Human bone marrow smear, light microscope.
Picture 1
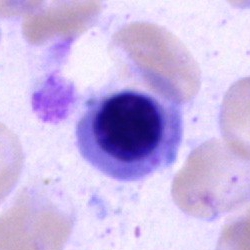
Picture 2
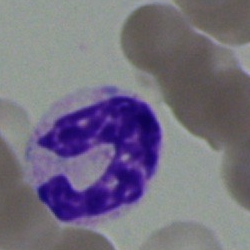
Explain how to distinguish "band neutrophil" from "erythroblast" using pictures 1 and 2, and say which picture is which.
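Erythroblast: picture 1. Band neutrophil: picture 2. Band neutrophil nucleus: a curved C-shaped band, opening facing left.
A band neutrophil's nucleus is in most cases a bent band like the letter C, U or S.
Chromatin: erythroblast very dark and dense; band neutrophil dark purple, coarsely clumped, small pale gaps.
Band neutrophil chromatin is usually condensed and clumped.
Nucleoli: none visible in either.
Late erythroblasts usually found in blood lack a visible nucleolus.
Erythroblast cytoplasm lilac-blue, no granules.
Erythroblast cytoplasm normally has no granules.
Band neutrophil outline round and smooth; pale grey non-nucleated cells around it on several sides. Purple granular clump just left of the erythroblast.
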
